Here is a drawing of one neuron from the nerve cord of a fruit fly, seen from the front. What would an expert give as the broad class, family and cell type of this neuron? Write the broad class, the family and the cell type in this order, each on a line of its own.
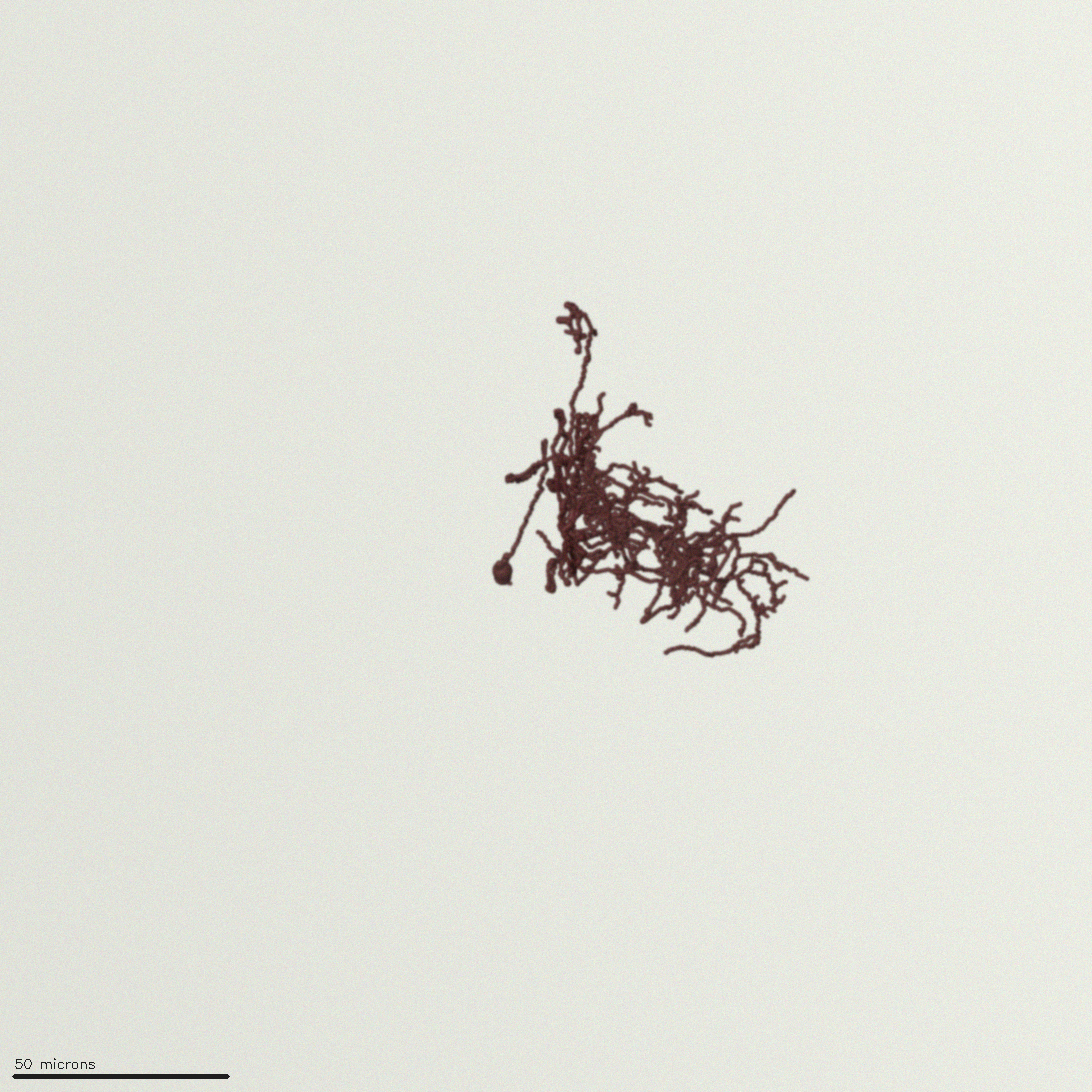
ascending neuron
hemilineage 06B
AN06B039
